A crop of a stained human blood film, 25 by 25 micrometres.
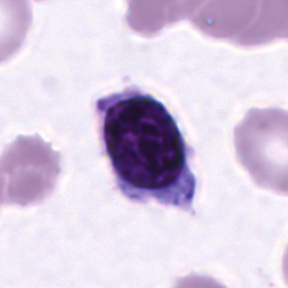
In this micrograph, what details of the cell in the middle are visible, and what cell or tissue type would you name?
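The nucleus occupies most of the cell and stains a dark purple. Most of the cytoplasm lies below and to the right of the nucleus. The cell outline is irregular, with a pointed tag at the lower right. The cell is a plasma cell.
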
